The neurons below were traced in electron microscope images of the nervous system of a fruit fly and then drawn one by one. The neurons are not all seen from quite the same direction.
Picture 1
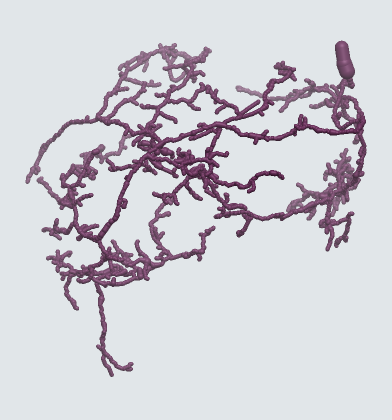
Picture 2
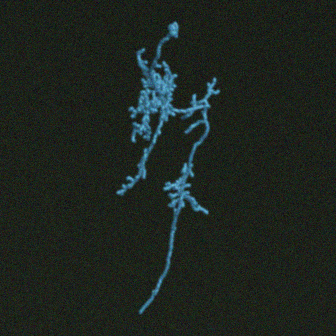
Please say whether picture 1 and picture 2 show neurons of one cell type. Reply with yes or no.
no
